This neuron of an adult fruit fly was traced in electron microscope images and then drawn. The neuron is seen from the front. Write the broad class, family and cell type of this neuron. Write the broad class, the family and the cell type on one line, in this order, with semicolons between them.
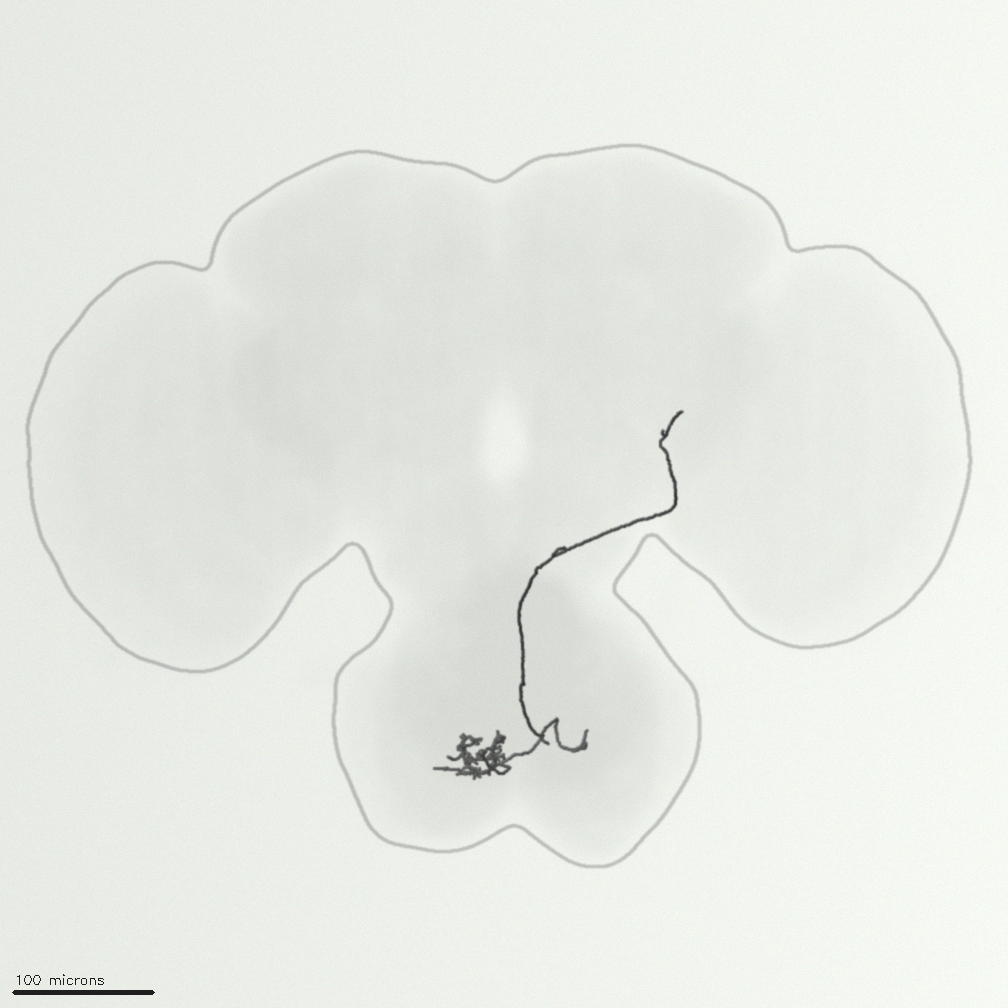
ascending neuron; hemilineage 10B; AN10B045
